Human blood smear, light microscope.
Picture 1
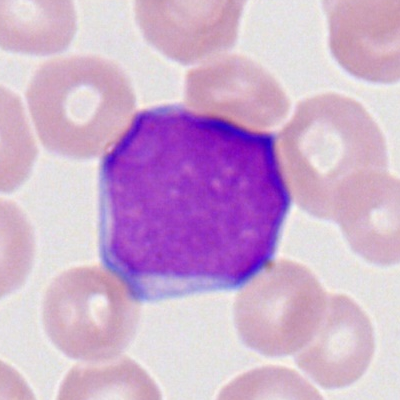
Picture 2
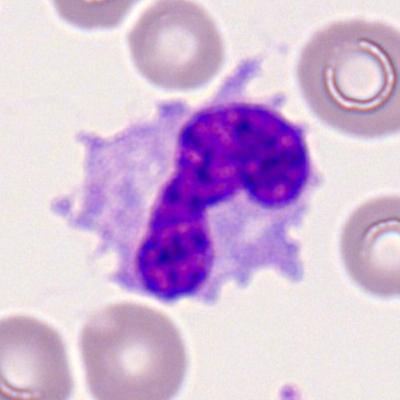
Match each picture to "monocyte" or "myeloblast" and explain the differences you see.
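Answer: picture 1, myeloblast; picture 2, monocyte. Outline: the myeloblast is angular, with fairly straight edges meeting at corners, while the monocyte is irregular, with many short spiky projections along its edge. Nucleus: in the myeloblast it is a single unlobed mass filling almost the whole cell, with cytoplasm only as a thin blue rim around it.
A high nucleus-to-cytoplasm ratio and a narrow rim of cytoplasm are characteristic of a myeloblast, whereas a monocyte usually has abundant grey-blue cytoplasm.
Monocyte: cytoplasm pale greyish lavender; chromatin dark purple, mottled and clumped. Granules: none visible in the myeloblast, and no distinct coarse ones in the monocyte.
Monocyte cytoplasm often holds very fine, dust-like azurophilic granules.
Neighbours: red cells press closely against the myeloblast's edges but lie around the monocyte without overlapping it.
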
